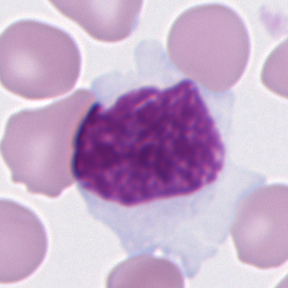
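Hairy cell, the one in the middle of the smear. Tracing its outline, I find it irregular, with angular corners instead of a smooth round edge. The nucleus appears as a single unlobed mass, its outline irregular and somewhat angular. I can't pick out any distinct granules in the cytoplasm. At the edge, the cytoplasm pushes out in several short, pointed projections.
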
